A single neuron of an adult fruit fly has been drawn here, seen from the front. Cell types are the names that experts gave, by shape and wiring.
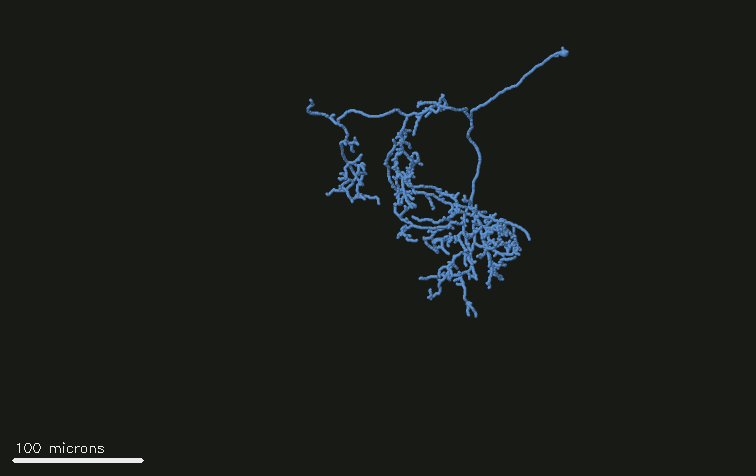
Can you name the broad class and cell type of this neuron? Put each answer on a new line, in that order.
central-brain intrinsic neuron
ATL016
